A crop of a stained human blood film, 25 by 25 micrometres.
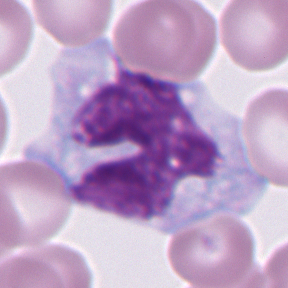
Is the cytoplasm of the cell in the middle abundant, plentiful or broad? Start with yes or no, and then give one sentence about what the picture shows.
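Yes. The cytoplasm is abundant, forming a wide zone around the nucleus.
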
